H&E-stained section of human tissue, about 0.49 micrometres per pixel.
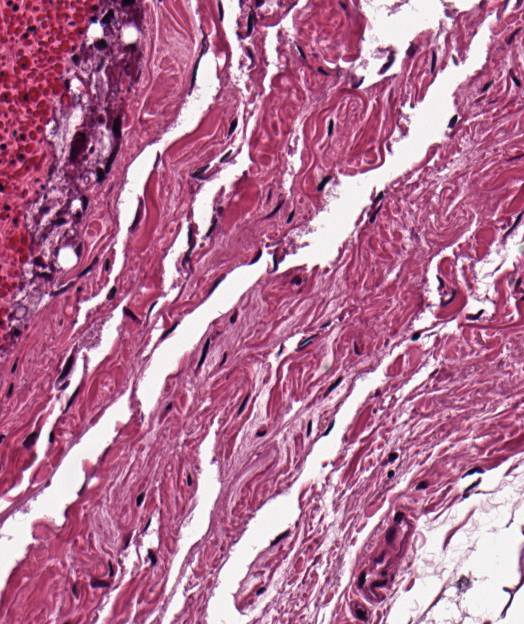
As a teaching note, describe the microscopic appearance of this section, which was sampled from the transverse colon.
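Notice how the collagen bundles undulate, wavy rather than straight. Between them sit sparse fibroblasts, their dark, elongated spindle nuclei lined up with the fibres. Down in the lower right corner it turns to paler, loose, wispy fibrillar tissue, unlike the dense bundles elsewhere. And there are no glands or tubules anywhere here.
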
